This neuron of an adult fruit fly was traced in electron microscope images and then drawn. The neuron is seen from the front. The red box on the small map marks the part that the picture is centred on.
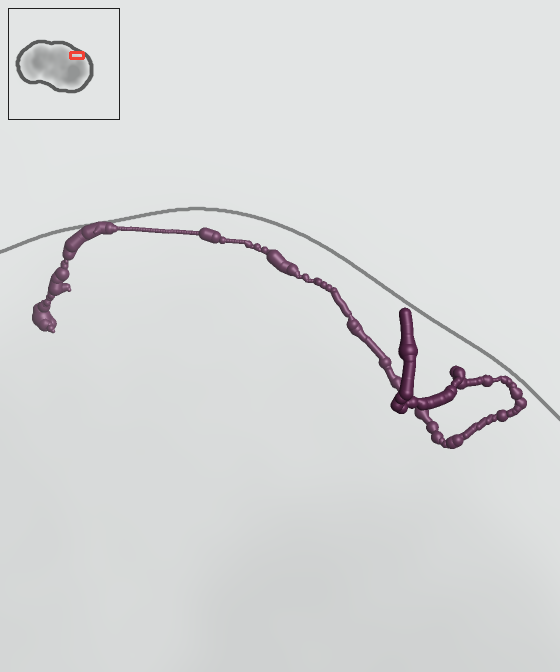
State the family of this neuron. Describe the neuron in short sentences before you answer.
No cell body is drawn. There are a dozen or fewer branch ends. Its broad class is photoreceptor or other optic-lobe sensory neuron. The name of its family is class visual.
